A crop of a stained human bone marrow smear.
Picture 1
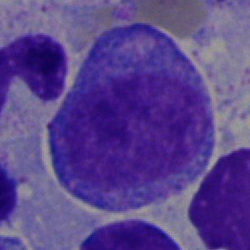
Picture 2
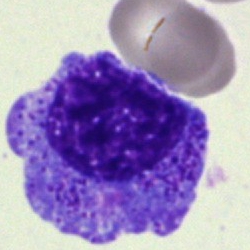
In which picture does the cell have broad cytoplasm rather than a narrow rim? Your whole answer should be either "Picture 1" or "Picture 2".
Picture 2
